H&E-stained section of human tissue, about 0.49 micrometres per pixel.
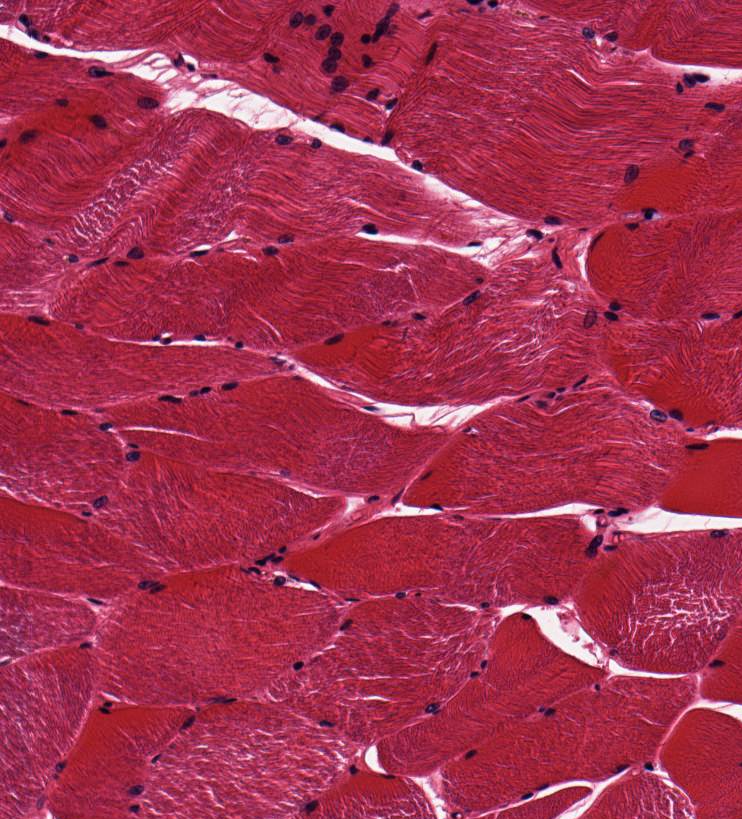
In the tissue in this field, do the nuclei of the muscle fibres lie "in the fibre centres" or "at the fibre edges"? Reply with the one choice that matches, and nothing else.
At the fibre edges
